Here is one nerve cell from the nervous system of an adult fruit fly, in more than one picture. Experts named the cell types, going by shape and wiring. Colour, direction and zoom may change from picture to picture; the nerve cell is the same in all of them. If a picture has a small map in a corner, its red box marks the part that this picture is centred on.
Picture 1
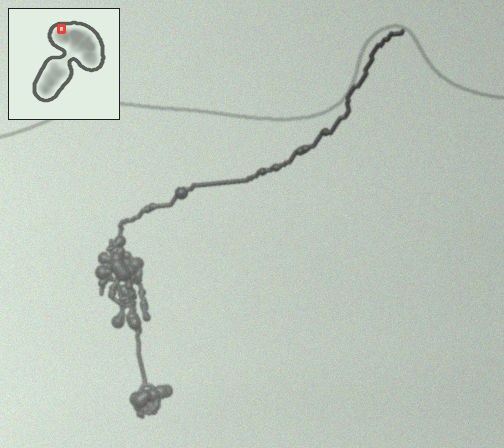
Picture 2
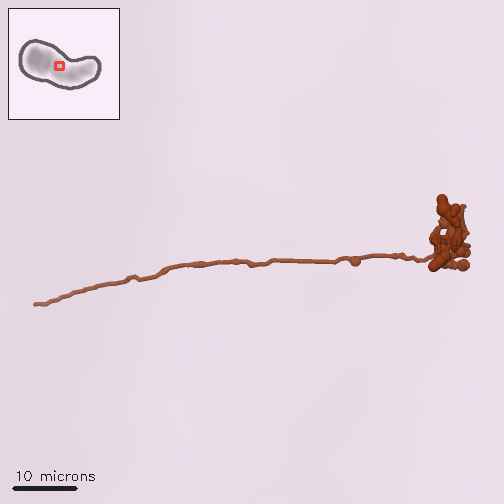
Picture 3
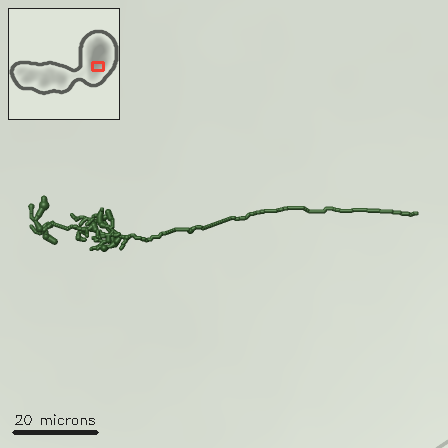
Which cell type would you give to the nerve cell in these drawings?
L5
